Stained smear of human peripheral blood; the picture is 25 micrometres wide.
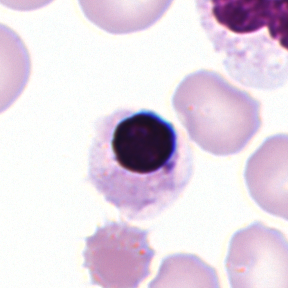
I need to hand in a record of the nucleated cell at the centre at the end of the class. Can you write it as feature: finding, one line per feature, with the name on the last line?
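Chromatin: very dense, dark purple to almost black, little internal structure
Nucleus position: off-centre, toward the upper right
Cytoplasm: widest below and to the left of the nucleus
Granules: fine, purplish, scattered in the cytoplasm
Name: normoblast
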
